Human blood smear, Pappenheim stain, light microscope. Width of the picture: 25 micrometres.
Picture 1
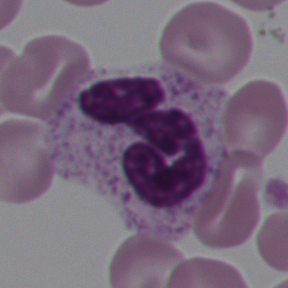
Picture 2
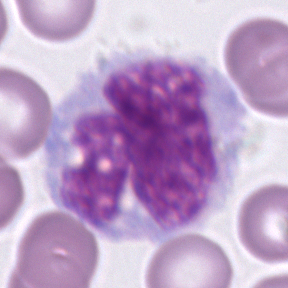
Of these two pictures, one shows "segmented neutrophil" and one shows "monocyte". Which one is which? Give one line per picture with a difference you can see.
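In picture 1 we see a segmented neutrophil: Small purple granules are scattered throughout the cytoplasm.
In picture 2 we see a monocyte: No distinct granules can be seen in the cytoplasm.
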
